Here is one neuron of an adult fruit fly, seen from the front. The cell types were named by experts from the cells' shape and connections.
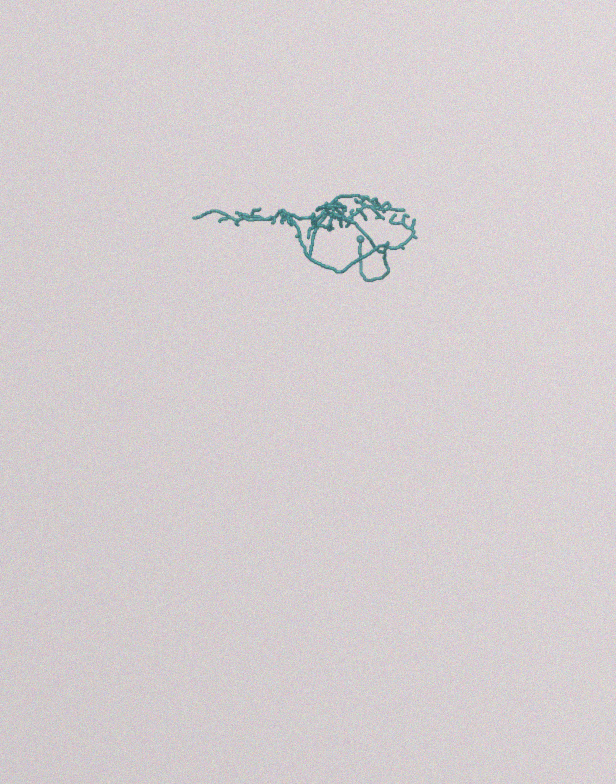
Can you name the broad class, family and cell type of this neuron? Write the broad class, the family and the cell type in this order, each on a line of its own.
central-brain intrinsic neuron
hemilineage DM3_dorso_medial
SMP523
